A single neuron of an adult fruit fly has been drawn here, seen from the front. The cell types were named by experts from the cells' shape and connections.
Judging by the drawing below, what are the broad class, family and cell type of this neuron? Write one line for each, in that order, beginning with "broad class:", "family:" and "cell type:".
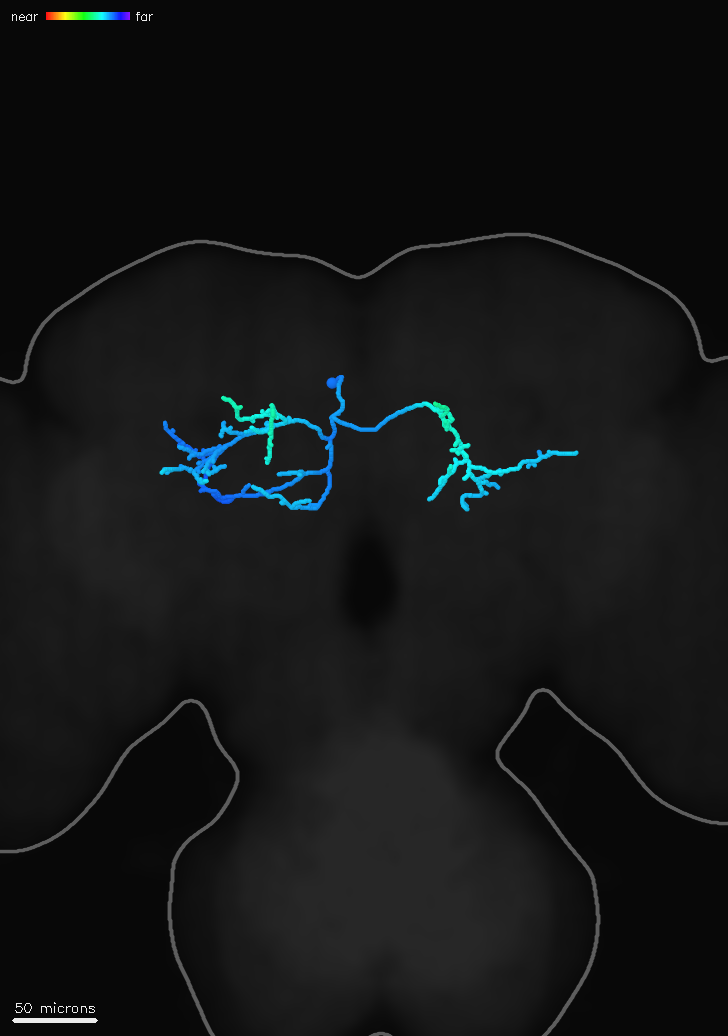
broad class: central-brain intrinsic neuron
family: hemilineage DM1_dorsal
cell type: CB4072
